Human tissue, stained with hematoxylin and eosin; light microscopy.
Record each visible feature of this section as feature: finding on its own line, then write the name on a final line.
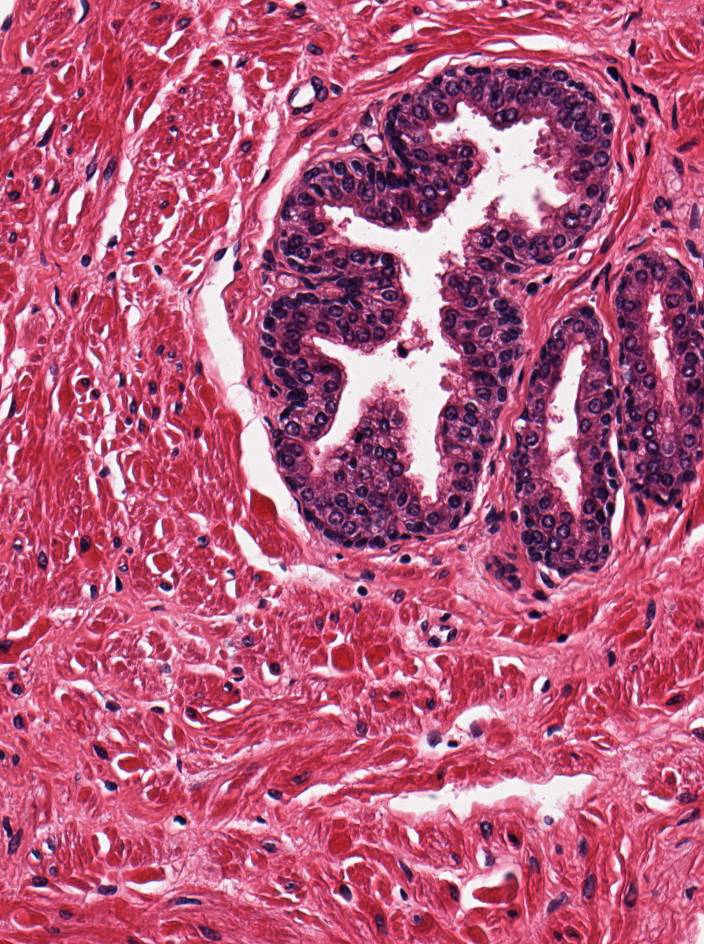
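Layout: glandular units upper right, stroma filling the rest, as I see it
Largest gland: irregular, branching lumen, shaped by infoldings of its epithelium
Stroma: mainly smooth muscle cells, bright pink cytoplasm, bundles running in varied directions
Lumina: largely empty and white, I note
Name: prostate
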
